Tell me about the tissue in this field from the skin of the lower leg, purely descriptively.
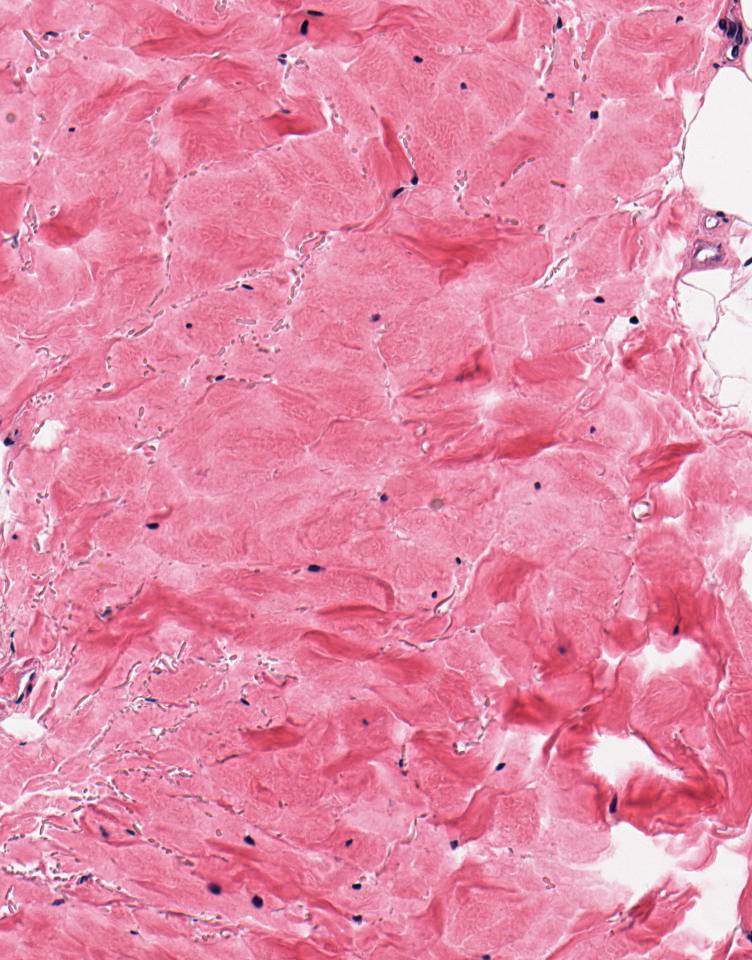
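What you've got here is dense pink fibrous tissue right across the field, and there's no epithelium anywhere in it. The fibre bundles go every which way, some cut across, some obliquely, with no single alignment. Nuclei are sparse, small and dark, dotted singly between the bundles. And you won't find any glands, tubules or other epithelial units.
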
